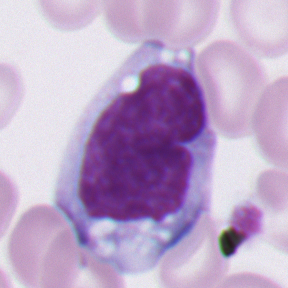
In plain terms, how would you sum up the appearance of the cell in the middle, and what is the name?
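An oval outline, elongated from top to bottom, narrows toward its upper end. On its right side the nucleus is distinctly indented. The cytoplasm forms its widest rim beneath the nucleus. One round, clear vacuole sits at the upper left edge of the nucleus. This is a monocyte.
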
